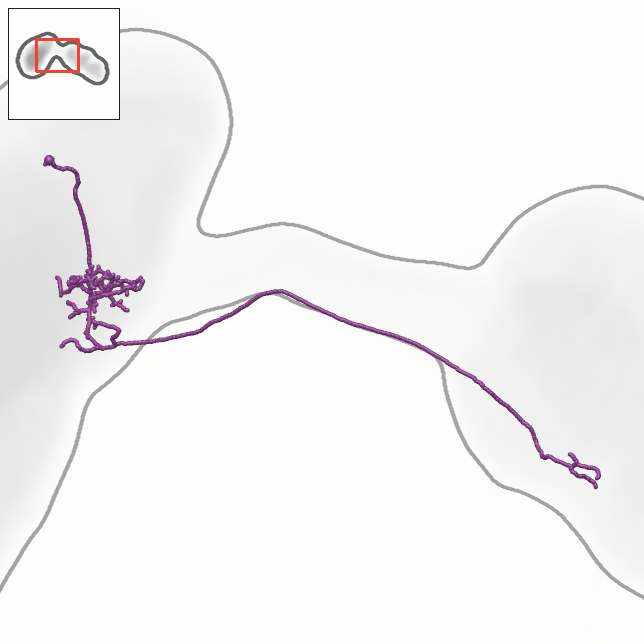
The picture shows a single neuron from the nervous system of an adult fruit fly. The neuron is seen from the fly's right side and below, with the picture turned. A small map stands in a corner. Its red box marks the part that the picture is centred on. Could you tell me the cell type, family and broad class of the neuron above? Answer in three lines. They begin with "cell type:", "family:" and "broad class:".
cell type: DNg10
family: hemilineage LB6
broad class: descending neuron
